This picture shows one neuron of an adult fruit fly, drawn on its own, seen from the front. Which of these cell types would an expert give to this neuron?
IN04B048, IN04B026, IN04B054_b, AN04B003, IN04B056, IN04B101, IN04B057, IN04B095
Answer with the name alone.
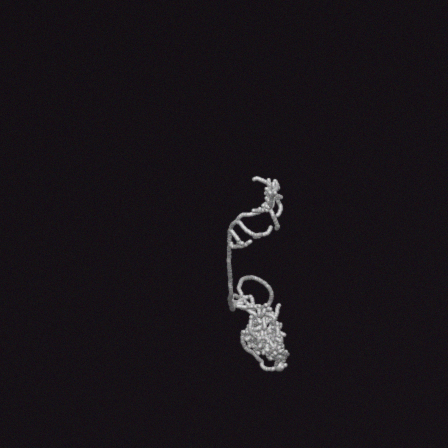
AN04B003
